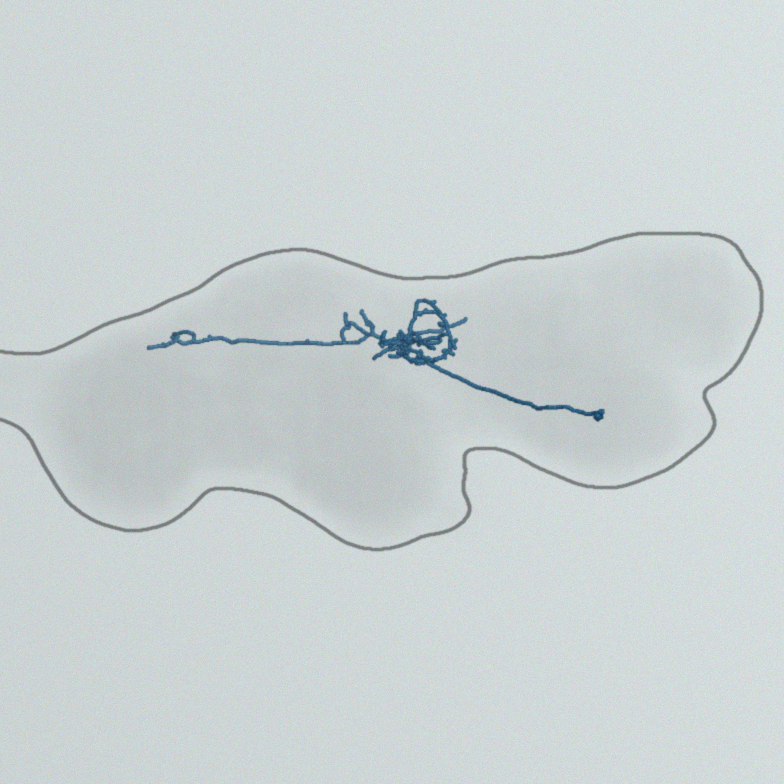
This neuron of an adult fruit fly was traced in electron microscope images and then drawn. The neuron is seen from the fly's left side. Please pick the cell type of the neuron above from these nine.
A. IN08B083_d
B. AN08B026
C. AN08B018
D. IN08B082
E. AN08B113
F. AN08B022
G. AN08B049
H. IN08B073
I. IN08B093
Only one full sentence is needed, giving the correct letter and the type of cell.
The cell type assigned to the neuron is IN08B093, under option I.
